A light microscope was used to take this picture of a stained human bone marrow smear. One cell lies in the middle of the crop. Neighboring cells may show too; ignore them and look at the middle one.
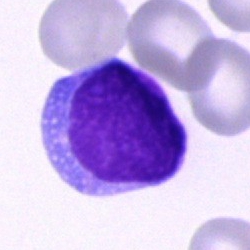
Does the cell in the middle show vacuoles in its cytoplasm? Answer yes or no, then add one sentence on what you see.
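Yes. The cytoplasm holds many small pale vacuoles.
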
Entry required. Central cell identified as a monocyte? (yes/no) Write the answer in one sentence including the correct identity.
No, it is a blast that sits in the middle, not a monocyte.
